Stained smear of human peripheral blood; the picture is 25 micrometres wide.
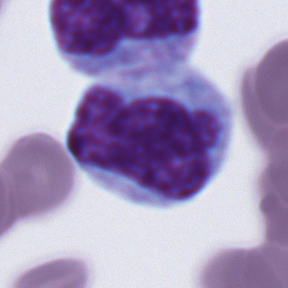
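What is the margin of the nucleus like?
Irregular and bumpy, with shallow indentations.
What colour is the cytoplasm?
Pale blue-grey, with no distinct granules and no vacuoles.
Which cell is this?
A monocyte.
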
